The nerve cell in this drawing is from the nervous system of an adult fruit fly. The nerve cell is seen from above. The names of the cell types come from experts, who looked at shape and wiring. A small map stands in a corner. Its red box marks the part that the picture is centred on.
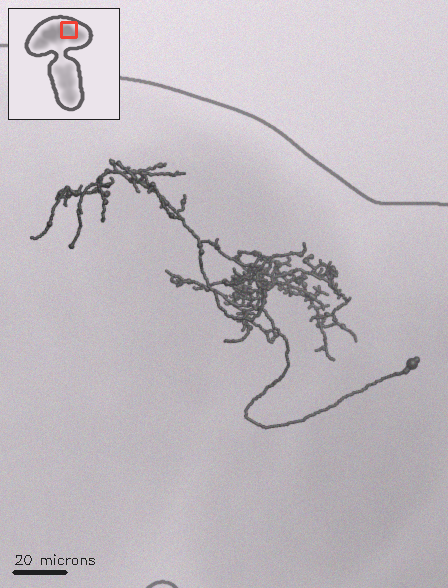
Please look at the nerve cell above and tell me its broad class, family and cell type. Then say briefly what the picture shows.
This is a central-brain intrinsic neuron. The family is hemilineage LHp1. The cell type is CB2026. It lies in the brain. The cell body can be seen on the right of the picture. Dozens of branch ends can be seen.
